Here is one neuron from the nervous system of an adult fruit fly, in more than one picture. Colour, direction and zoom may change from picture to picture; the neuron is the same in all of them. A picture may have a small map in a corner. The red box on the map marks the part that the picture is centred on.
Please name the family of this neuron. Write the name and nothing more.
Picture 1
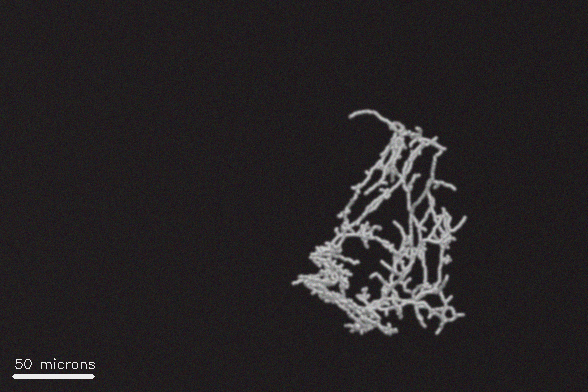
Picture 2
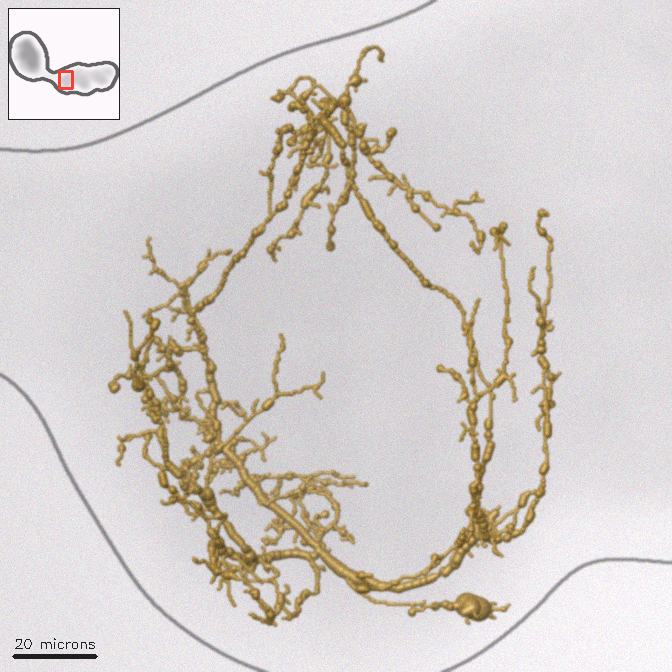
hemilineage 04B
